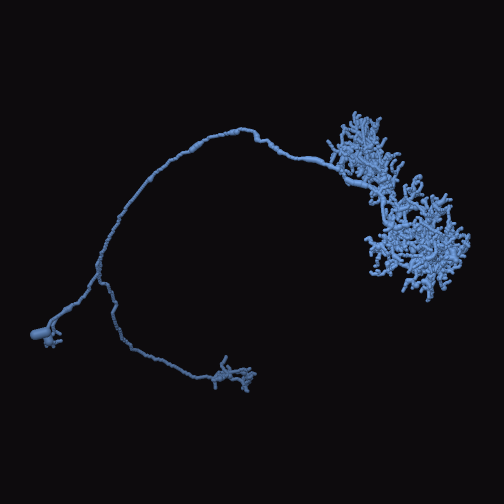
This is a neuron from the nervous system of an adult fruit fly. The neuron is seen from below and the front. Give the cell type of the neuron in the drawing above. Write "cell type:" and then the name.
cell type: MeLo9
